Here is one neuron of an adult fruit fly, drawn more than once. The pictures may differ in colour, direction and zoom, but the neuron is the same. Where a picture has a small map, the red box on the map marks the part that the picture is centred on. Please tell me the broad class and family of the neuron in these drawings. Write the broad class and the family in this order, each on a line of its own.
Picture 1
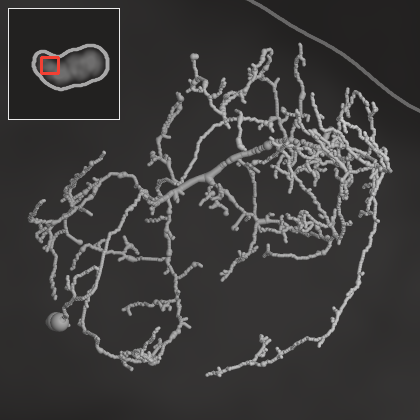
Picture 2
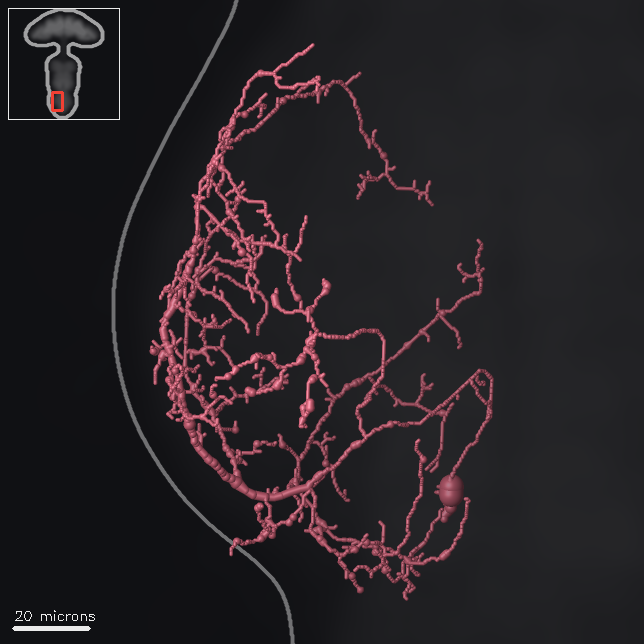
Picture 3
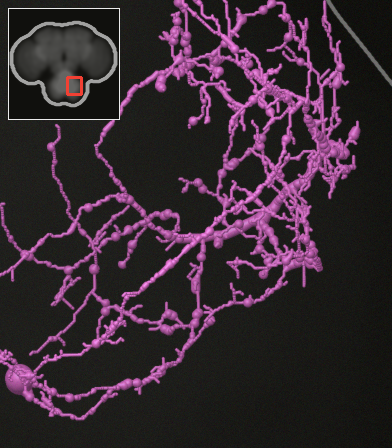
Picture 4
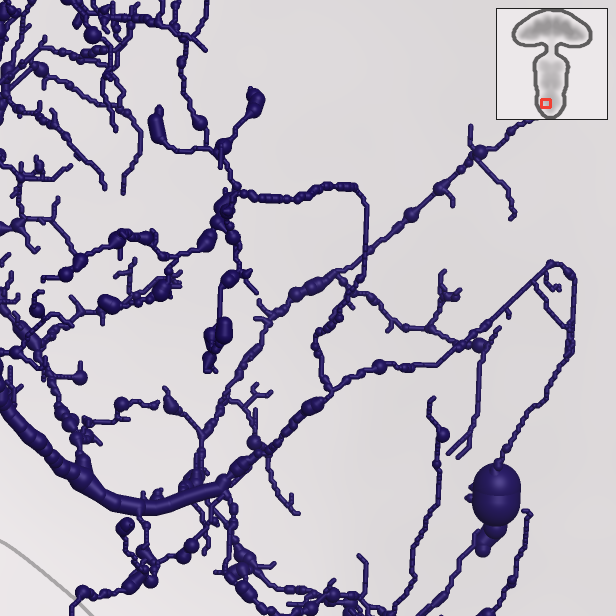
nerve-cord intrinsic neuron
hemilineage 04B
